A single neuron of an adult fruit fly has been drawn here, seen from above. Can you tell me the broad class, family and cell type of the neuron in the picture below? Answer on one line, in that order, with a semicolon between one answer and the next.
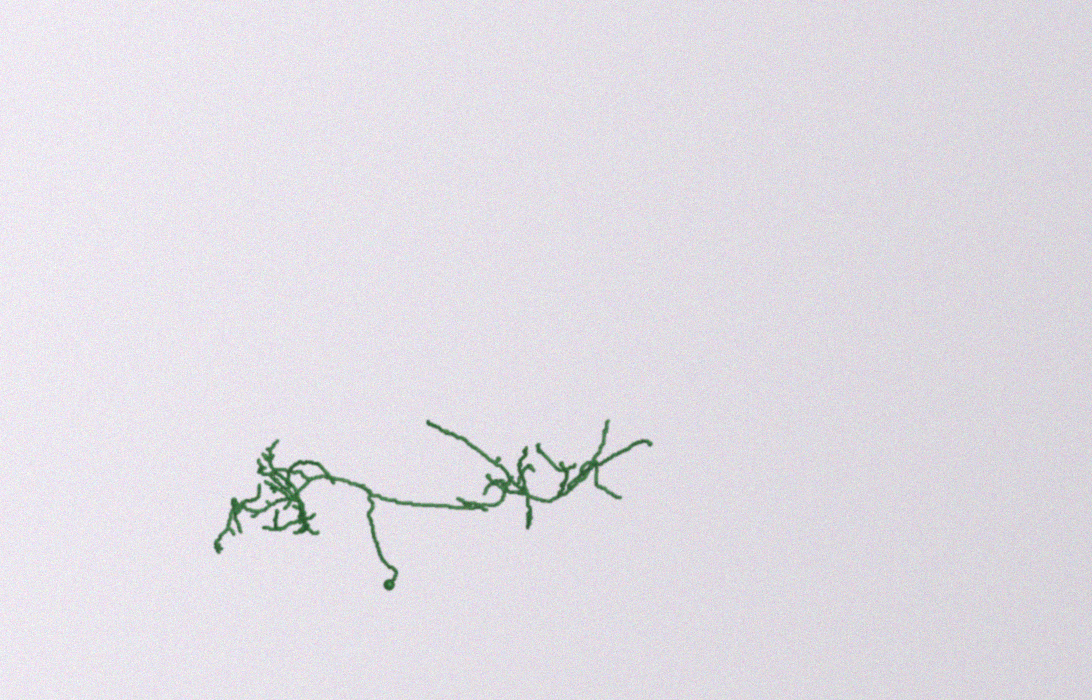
central-brain intrinsic neuron; hemilineage DM6_ventral; PS267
